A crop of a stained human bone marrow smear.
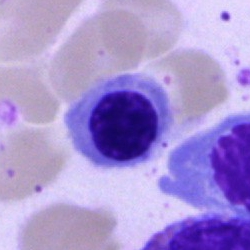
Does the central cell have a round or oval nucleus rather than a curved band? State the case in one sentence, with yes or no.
Yes, this cell's nucleus is compact and round or oval in shape.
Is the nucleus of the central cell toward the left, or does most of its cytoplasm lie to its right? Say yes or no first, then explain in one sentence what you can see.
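No. The rim of cytoplasm is broader on the left side than on the right.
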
